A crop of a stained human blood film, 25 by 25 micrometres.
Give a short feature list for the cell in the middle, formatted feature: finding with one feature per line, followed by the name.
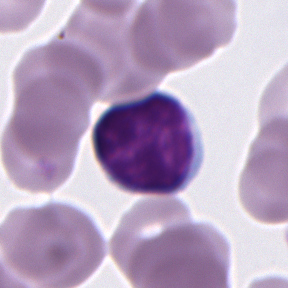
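Cytoplasm amount: only a thin rim around the nucleus
Cytoplasm colour: pale blue
Cytoplasm position: clearest as a crescent on the right side
Chromatin: dense, dark purple, with coarse clumps
Nucleus size: about 9 micrometres across
Nucleus outline: round
Name: typical lymphocyte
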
